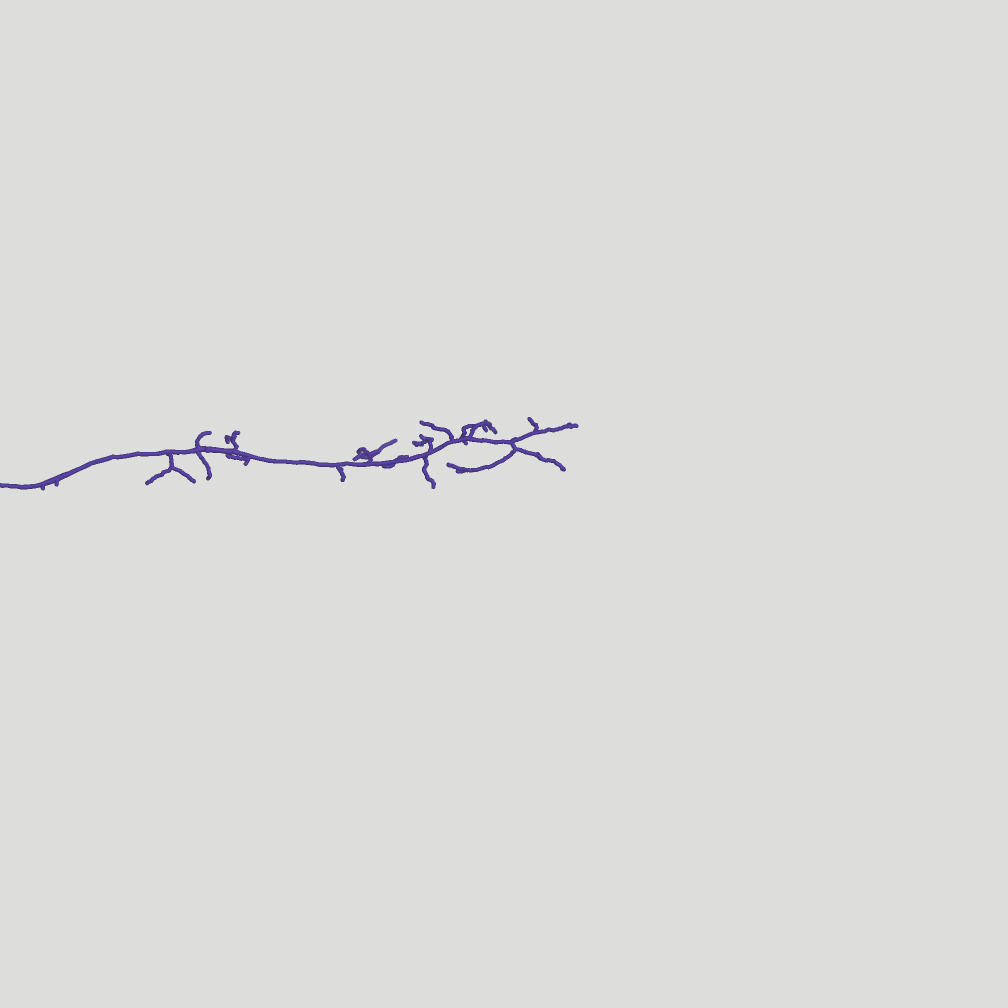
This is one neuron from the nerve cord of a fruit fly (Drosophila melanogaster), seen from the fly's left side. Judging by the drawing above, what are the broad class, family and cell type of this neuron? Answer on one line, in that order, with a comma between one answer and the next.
descending neuron, hemilineage WEDd1, DNae002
